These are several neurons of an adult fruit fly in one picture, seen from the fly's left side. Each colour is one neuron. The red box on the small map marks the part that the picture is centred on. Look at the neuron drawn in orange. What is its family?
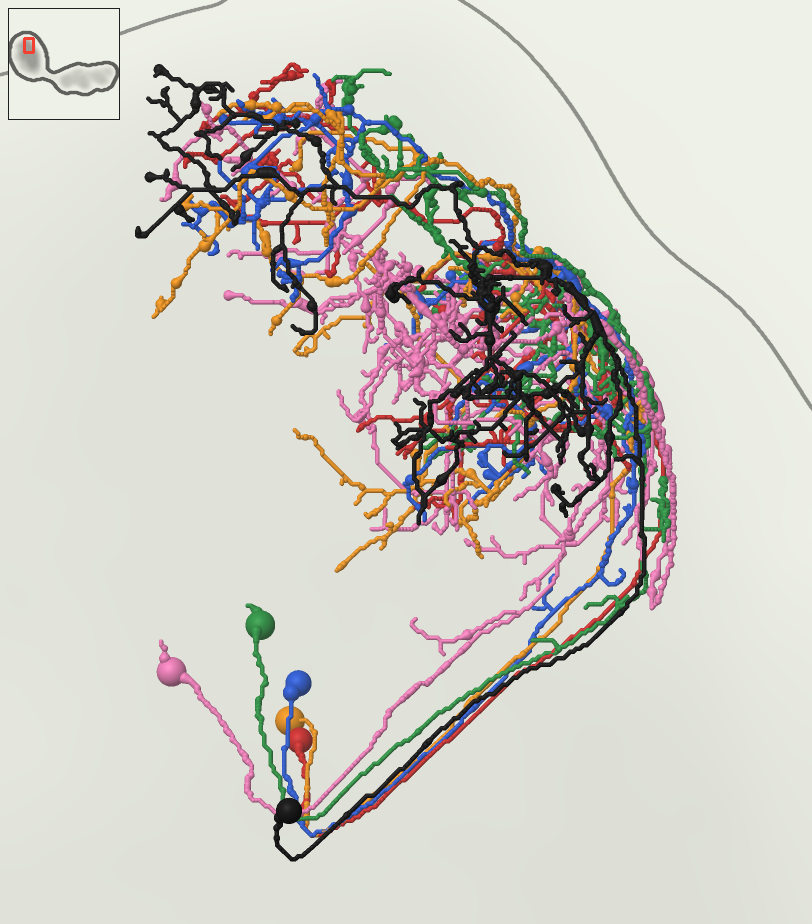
hemilineage LHa3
